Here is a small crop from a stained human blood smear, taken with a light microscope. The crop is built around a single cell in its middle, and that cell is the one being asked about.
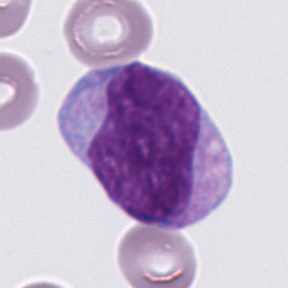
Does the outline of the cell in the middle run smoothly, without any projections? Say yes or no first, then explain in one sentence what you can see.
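Yes. The cell outline is smooth and oval.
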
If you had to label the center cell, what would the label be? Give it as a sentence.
Standing at the centre of this crop is an atypical promyelocyte.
